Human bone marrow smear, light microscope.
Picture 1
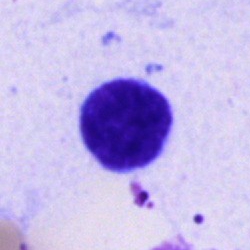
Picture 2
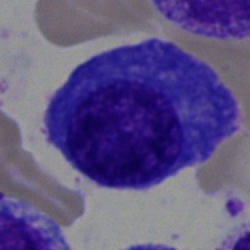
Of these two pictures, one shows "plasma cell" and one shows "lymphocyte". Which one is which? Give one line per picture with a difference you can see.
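Picture 1 is a lymphocyte. Almost no cytoplasm is visible around the nucleus.
Picture 2 is a plasma cell. The cytoplasm forms a broad rim that is widest on the upper right side.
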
